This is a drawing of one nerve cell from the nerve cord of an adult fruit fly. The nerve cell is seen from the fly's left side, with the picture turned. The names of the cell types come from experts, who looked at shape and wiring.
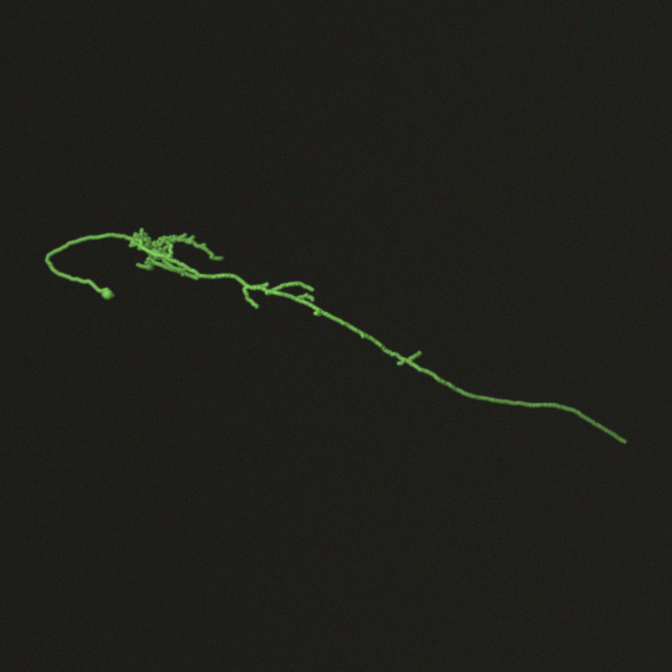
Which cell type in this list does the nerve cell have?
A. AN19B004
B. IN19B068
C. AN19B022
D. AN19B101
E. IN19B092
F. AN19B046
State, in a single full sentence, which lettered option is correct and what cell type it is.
Cell type AN19B101 is what the nerve cell is, as option D states.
